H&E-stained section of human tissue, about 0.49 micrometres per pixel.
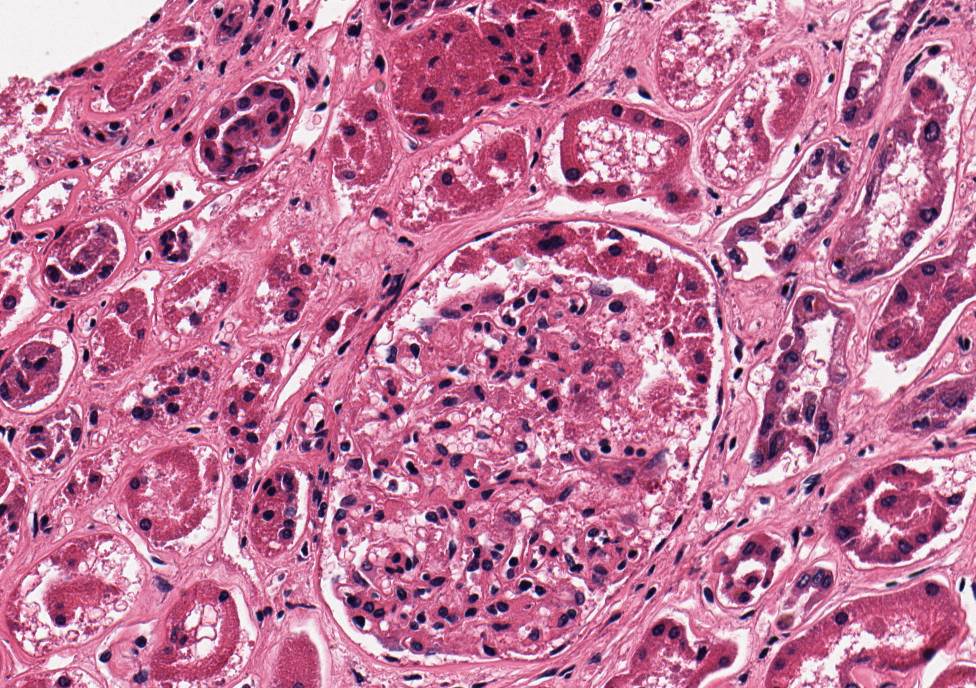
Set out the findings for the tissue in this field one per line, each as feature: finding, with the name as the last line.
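Glomerulus: single, large, rounded, central, tubules on all sides
Capsule: thin, pink; narrow clear space beneath along upper right edge
Vacuolated tubules: many; epithelial cytoplasm filled with small clear vacuoles
Granular tubules: dense granular eosinophilic cytoplasm, round dark nuclei
Name: renal cortex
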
